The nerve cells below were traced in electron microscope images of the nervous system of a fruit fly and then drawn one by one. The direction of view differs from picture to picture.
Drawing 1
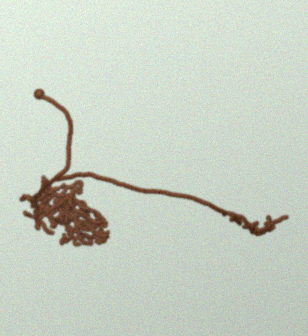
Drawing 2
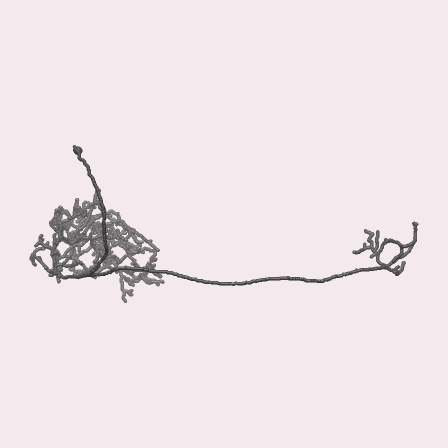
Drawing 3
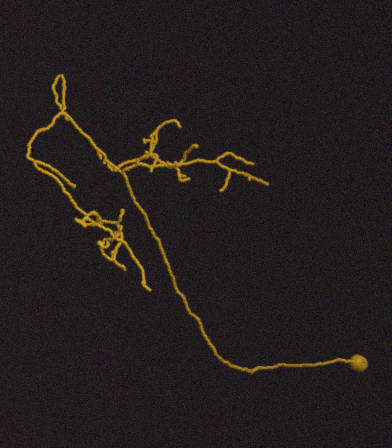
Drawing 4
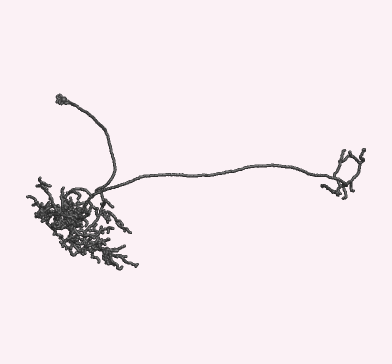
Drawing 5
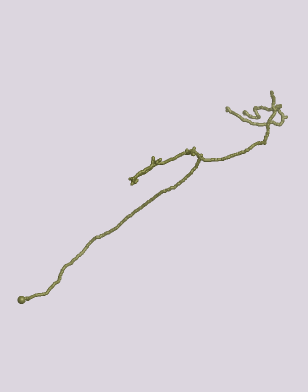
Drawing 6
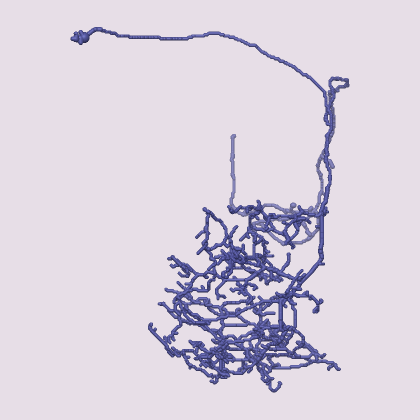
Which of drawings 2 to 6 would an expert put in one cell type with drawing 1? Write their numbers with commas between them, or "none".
2, 4, 6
